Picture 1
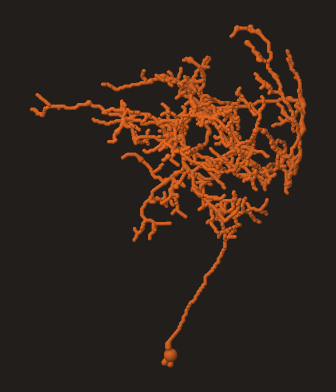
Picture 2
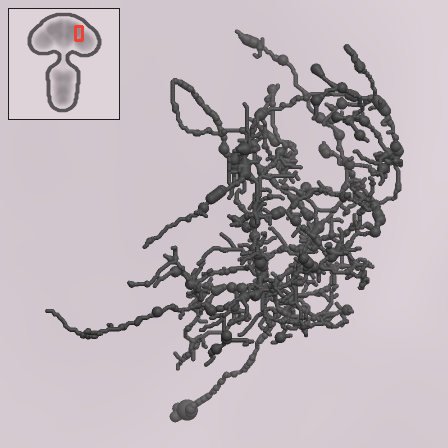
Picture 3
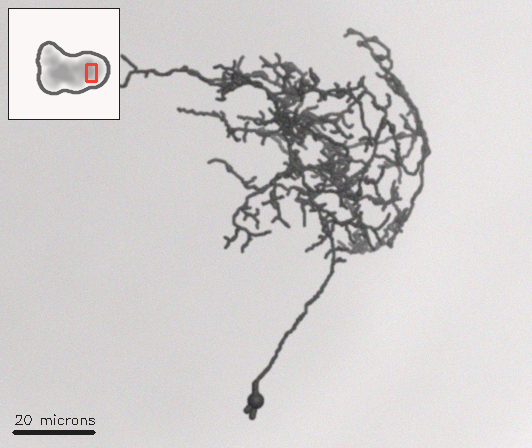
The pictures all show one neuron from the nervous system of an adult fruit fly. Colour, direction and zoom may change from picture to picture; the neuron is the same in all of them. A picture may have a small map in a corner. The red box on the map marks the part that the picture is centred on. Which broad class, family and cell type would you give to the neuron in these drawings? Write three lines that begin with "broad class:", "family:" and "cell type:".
broad class: central-brain intrinsic neuron
family: hemilineage VLPl&p1_lateral
cell type: AVLP337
